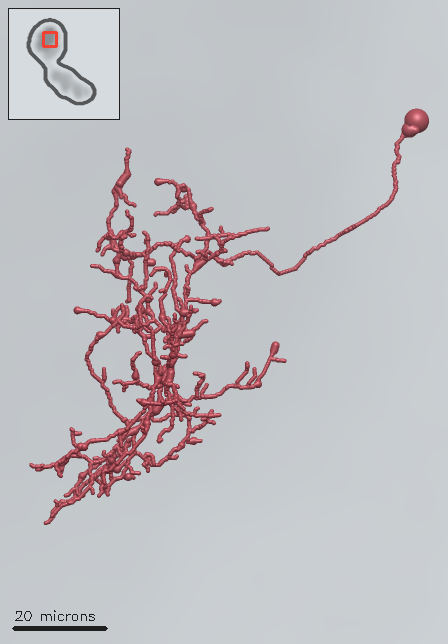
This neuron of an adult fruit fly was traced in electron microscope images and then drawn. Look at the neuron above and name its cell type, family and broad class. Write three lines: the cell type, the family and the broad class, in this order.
PLP173
hemilineage VLPp&l1_posterior
central-brain intrinsic neuron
